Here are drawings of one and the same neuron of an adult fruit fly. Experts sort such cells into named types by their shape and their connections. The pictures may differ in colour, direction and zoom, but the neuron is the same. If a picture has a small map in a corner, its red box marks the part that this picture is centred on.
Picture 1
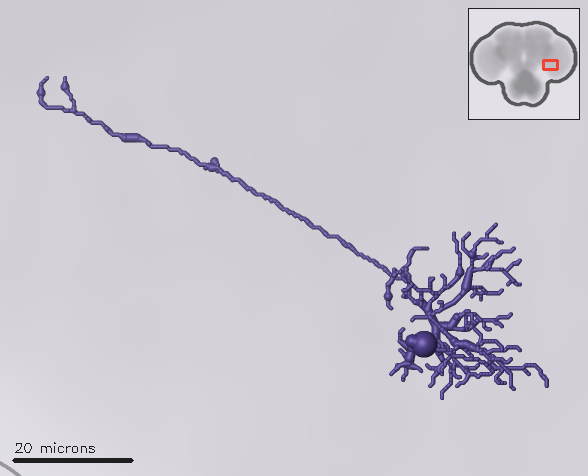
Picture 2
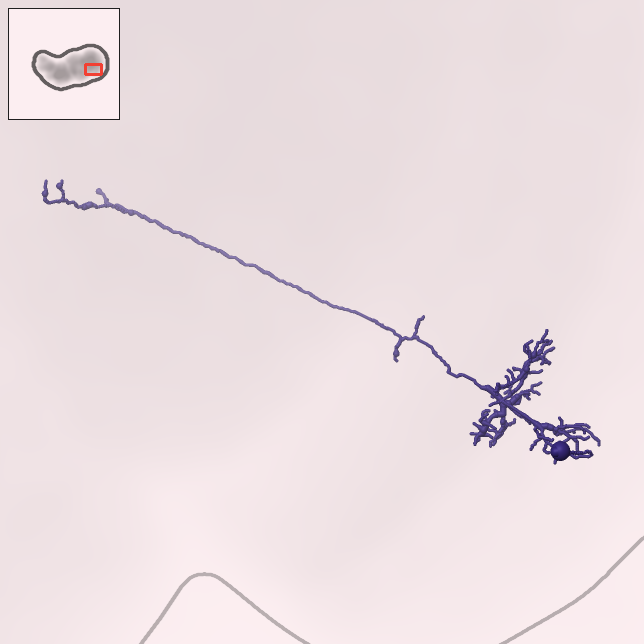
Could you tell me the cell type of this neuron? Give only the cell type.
TmY3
